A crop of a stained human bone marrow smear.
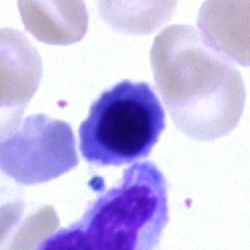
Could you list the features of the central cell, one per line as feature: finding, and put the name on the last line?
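Outline: roughly round, edge slightly uneven and bumpy
Chromatin: very dark and dense
Nucleolus: none visible
Cytoplasm: deep blue, widest on the lower left side
Identification: erythroblast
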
